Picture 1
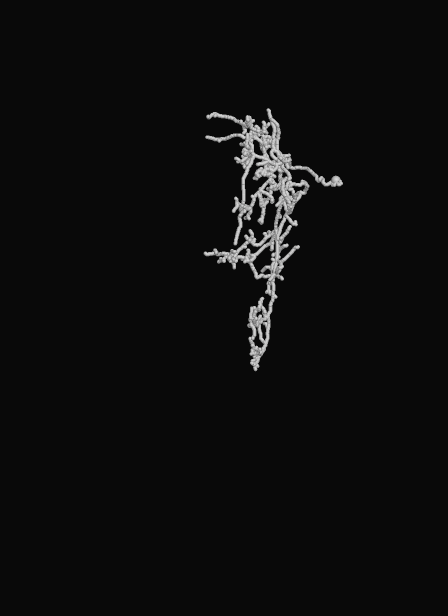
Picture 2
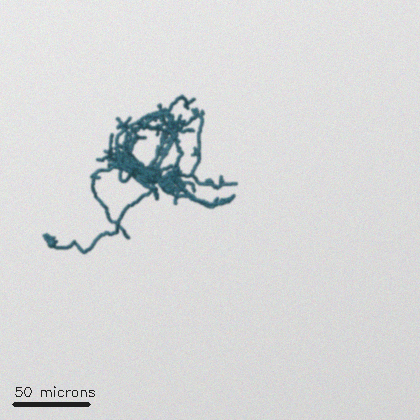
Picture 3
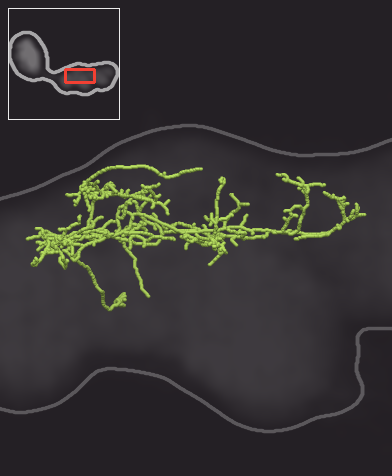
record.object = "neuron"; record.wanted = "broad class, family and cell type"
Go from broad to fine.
nerve-cord intrinsic neuron; hemilineage 03B; IN03B038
